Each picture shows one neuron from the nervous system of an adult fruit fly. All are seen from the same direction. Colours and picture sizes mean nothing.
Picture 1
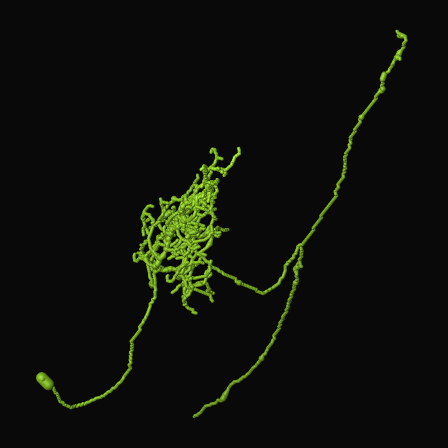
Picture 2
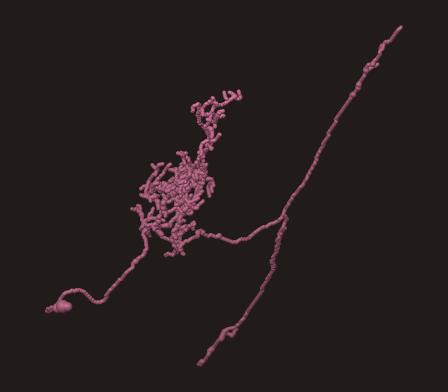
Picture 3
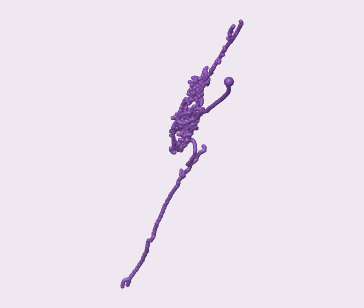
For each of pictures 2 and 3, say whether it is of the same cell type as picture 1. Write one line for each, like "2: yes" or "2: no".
2: yes
3: yes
